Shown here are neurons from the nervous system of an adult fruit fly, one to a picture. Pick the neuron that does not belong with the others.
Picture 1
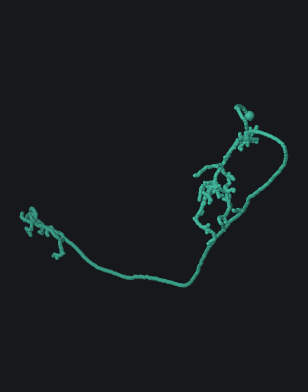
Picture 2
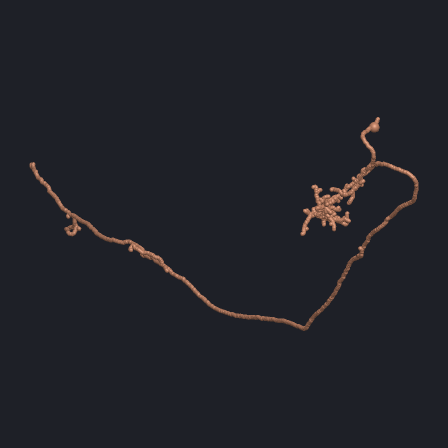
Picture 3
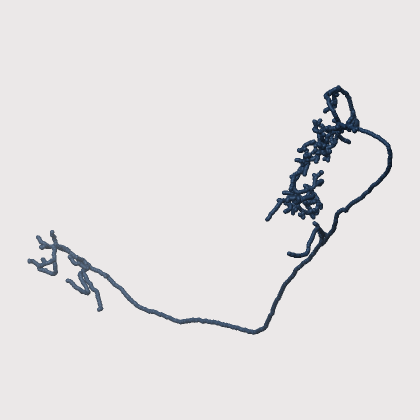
2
